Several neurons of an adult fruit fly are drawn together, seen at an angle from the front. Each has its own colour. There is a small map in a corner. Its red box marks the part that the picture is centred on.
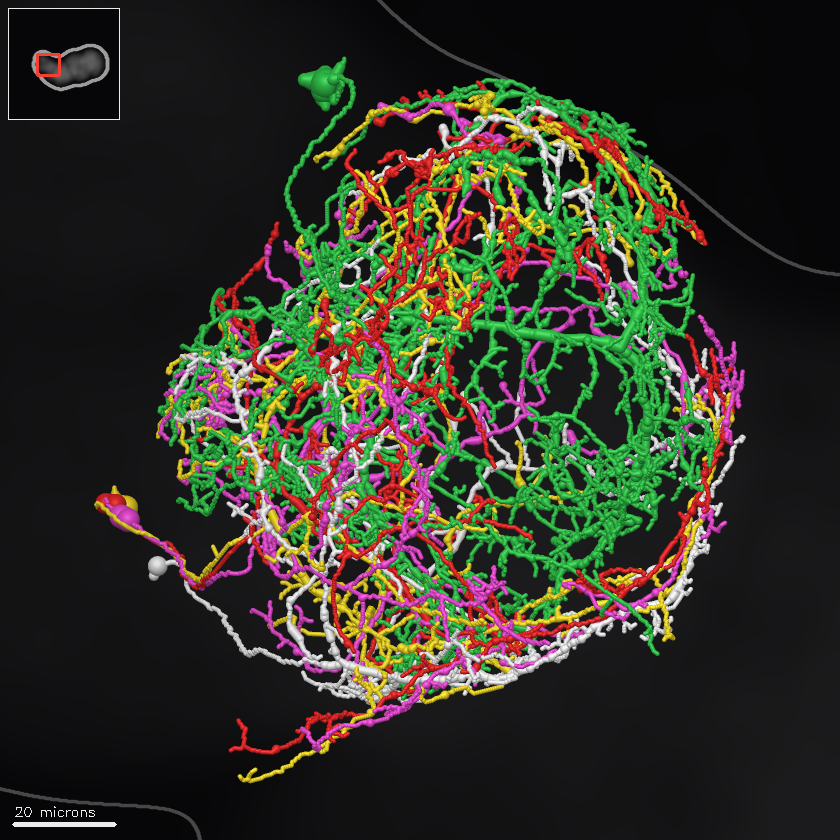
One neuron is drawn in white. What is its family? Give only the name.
hemilineage 04B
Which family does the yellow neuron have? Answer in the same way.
hemilineage 04B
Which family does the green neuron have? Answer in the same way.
hemilineage 03B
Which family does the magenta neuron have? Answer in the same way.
hemilineage 04B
